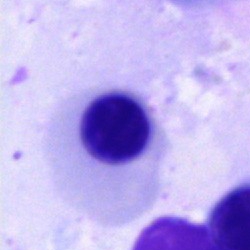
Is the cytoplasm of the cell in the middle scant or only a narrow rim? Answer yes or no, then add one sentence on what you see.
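No. The cytoplasm is abundant and pale greyish-blue.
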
